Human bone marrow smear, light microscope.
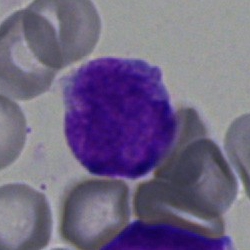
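Lymphocyte: a roughly round cell with a slightly ragged edge at the upper left. The nucleus fills almost the whole cell, and the cytoplasm appears only as a thin pale bluish rim, mostly upper left. Chromatin deep purple, finely stippled, no coarse dark clumps.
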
